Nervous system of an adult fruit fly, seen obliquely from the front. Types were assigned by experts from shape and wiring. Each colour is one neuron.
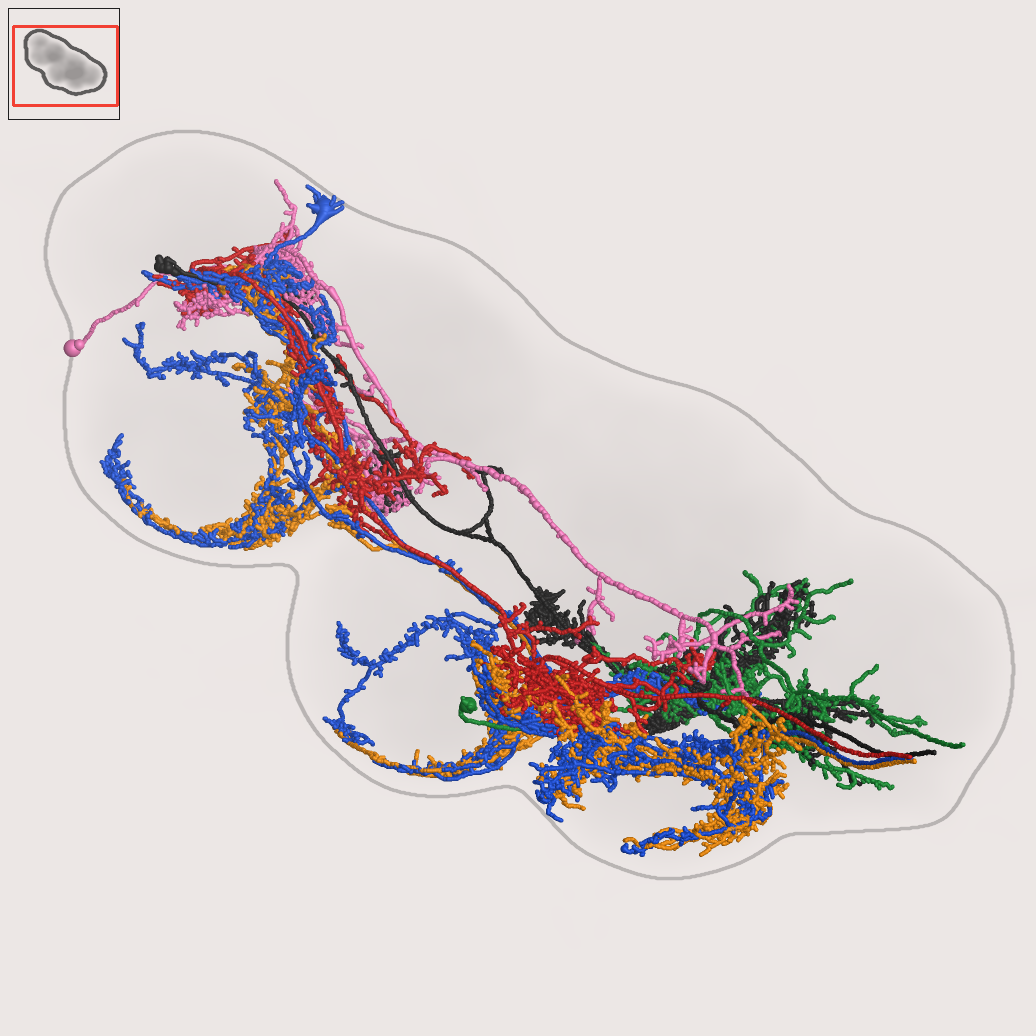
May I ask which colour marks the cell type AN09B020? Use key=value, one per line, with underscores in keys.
colour=green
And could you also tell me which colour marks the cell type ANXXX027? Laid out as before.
colour=red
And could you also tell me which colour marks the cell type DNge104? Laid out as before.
colour=orange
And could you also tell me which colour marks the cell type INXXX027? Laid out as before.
colour=pink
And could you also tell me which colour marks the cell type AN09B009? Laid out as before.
colour=black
